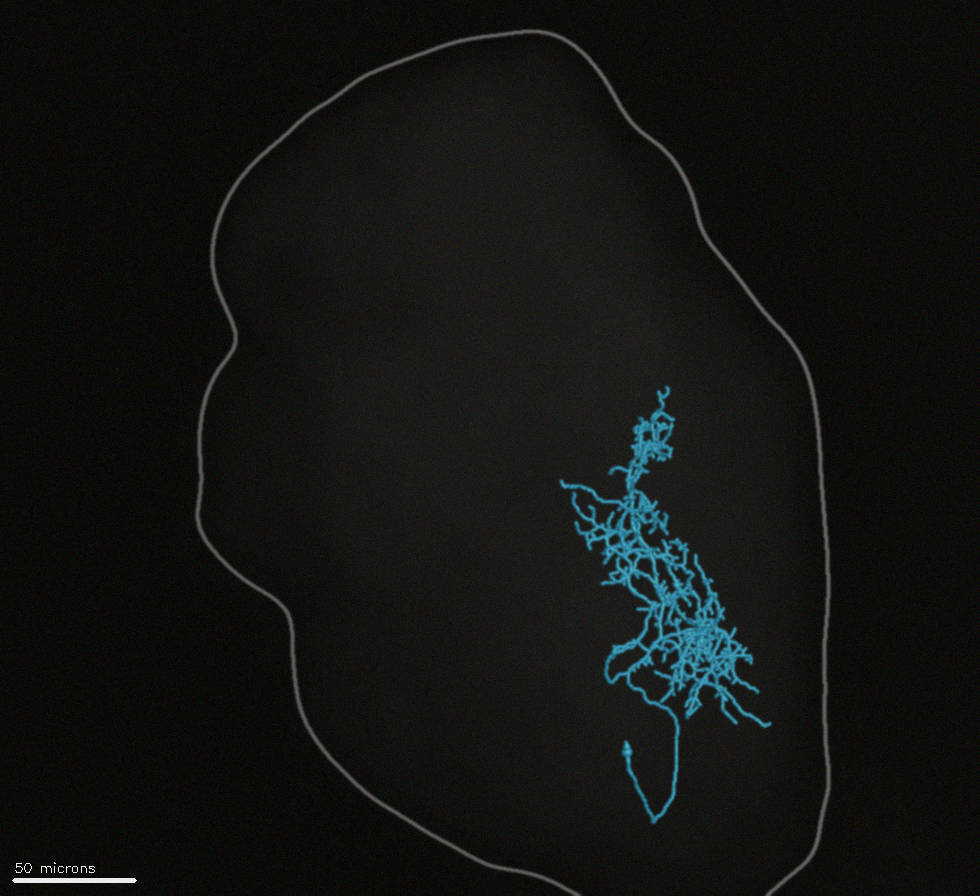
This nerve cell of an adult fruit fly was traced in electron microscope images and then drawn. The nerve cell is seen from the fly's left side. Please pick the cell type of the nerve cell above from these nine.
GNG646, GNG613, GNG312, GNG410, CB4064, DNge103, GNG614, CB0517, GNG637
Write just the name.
GNG637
